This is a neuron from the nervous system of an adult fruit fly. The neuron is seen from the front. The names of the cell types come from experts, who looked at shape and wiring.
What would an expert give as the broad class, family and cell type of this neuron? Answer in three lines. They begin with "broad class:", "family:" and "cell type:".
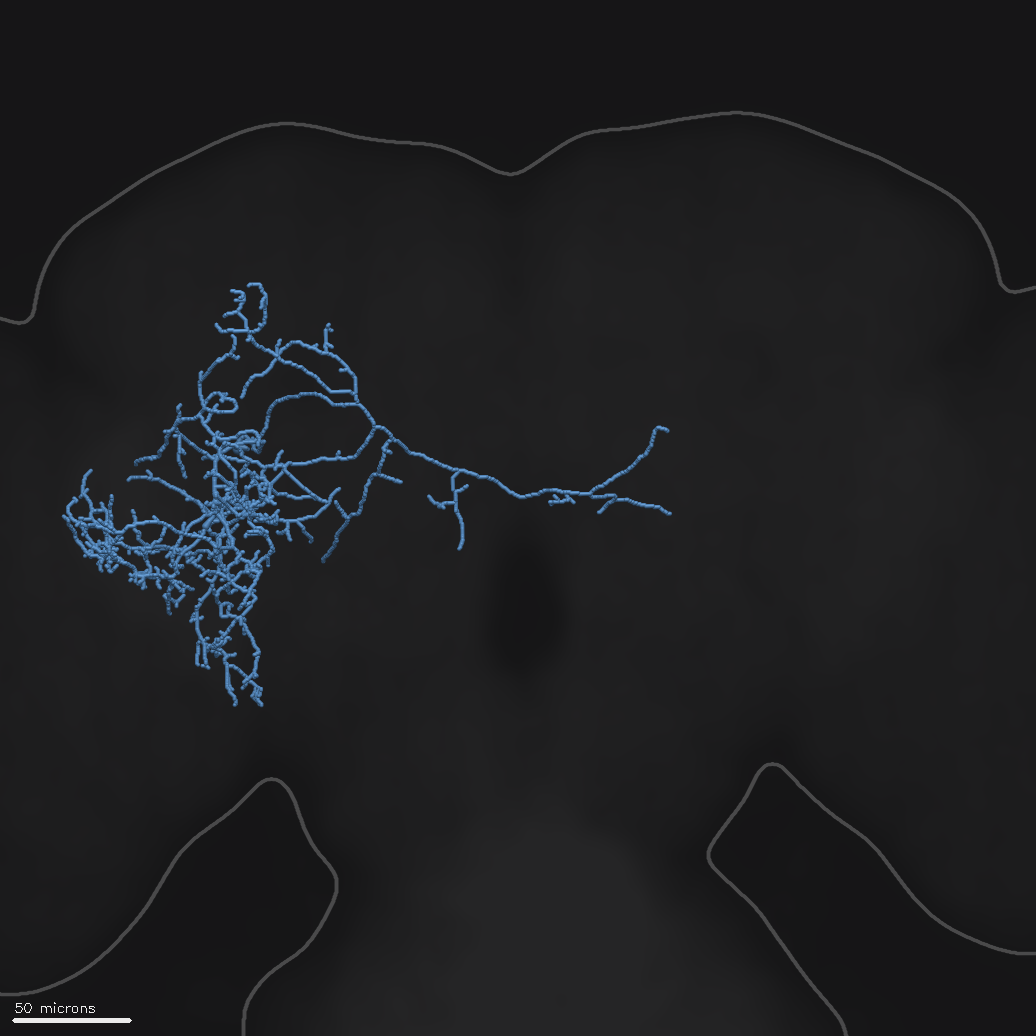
broad class: central-brain intrinsic neuron
family: hemilineage DL1_ventral
cell type: AVLP746m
